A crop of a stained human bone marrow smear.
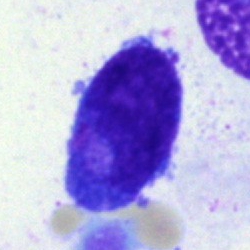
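Promyelocyte. Oval cell, long axis running lower left to upper right. Whole cell stained deep blue-violet. Paler lilac patch in the lower left part. Small rounded blebs stick out from the edge, mostly along the right side and top.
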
